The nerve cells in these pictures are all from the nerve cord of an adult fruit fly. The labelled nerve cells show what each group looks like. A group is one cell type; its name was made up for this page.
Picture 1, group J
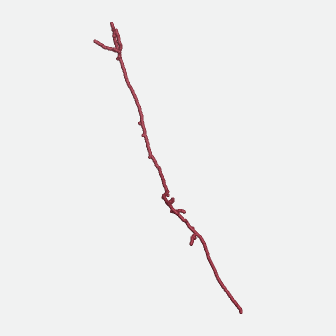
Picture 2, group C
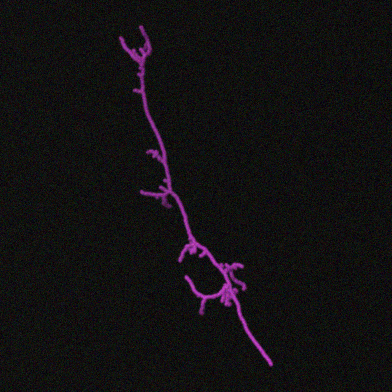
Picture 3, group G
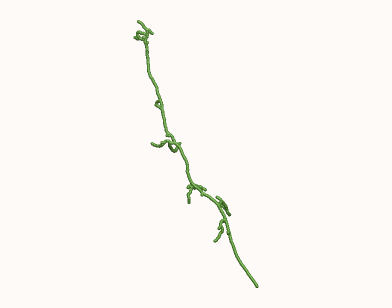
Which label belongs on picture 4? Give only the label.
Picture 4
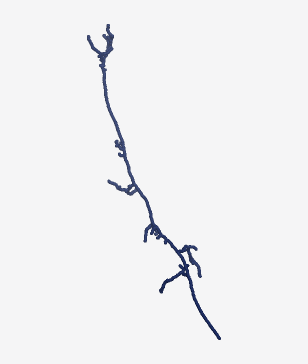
group C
